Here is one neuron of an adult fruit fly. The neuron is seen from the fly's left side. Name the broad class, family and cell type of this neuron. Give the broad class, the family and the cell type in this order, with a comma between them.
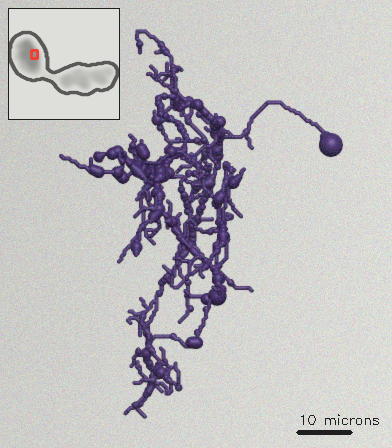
central-brain intrinsic neuron, hemilineage DM6_posterior, PS283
